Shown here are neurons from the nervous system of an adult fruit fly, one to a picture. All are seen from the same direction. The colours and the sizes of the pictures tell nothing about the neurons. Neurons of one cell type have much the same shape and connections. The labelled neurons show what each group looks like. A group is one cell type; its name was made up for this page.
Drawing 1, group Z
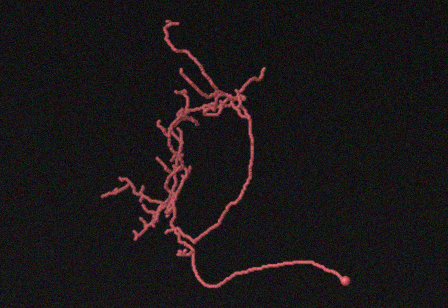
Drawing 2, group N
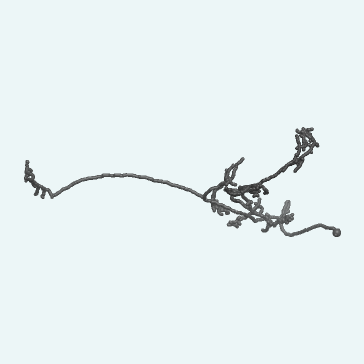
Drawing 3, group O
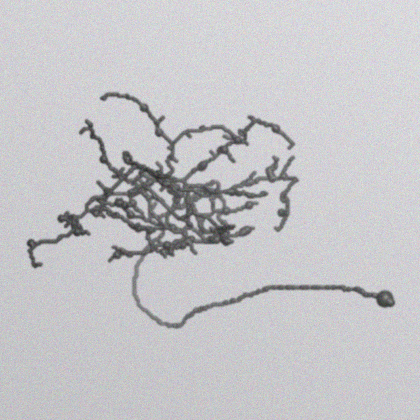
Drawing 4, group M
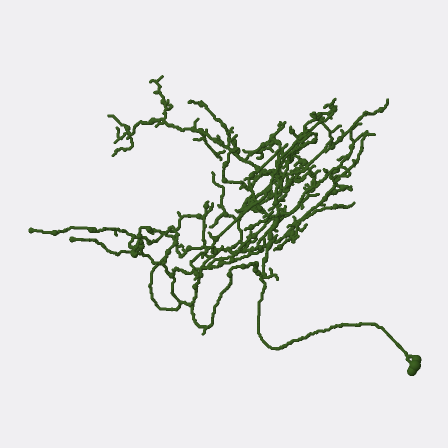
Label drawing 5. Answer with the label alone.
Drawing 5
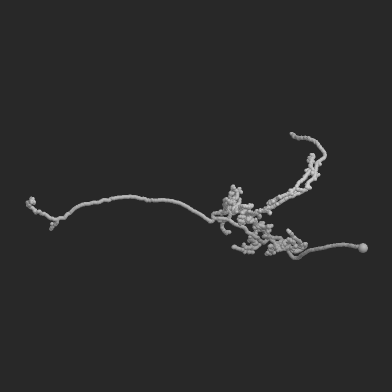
group N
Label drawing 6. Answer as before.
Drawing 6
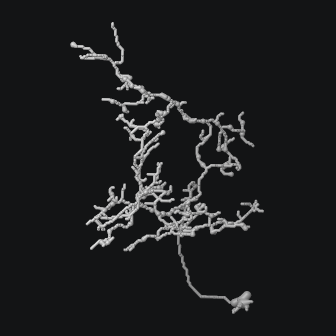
group O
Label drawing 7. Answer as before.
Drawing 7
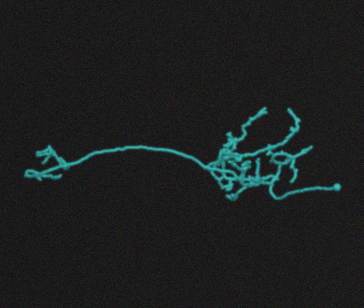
group N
